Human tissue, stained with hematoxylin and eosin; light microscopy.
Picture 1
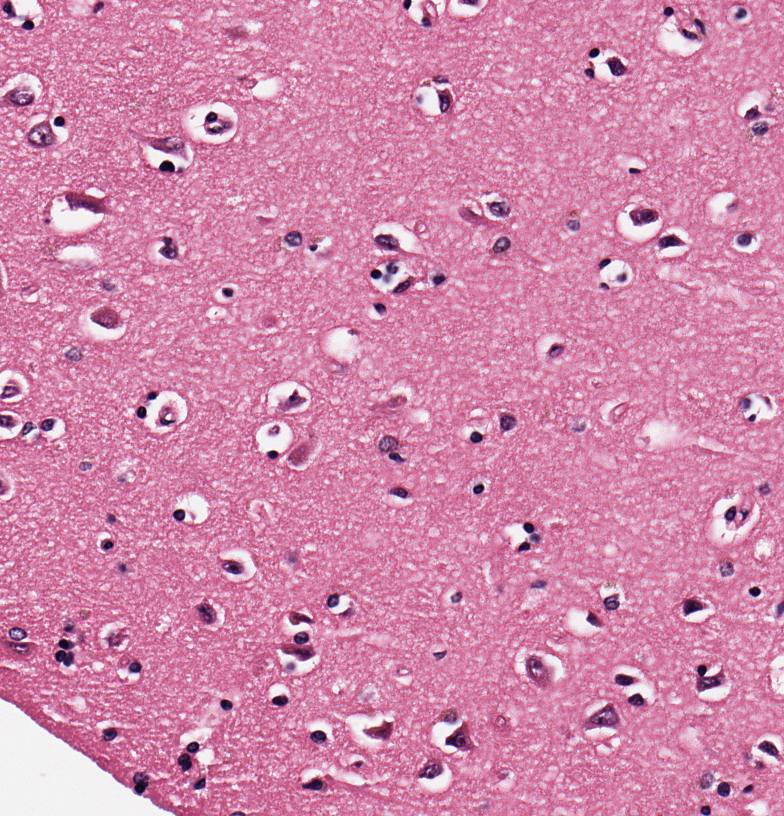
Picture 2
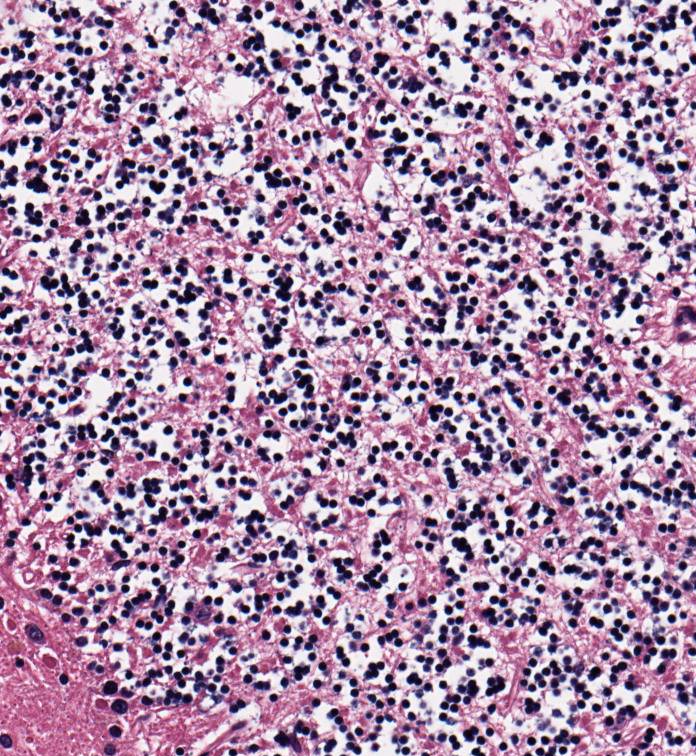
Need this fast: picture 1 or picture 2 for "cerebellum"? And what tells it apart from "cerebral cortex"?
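Take picture 1 first: it shows cerebral cortex, while picture 2 shows cerebellum. Notice how picture 1 is filled by a finely granular, pale pink background, with cells lying scattered singly within it. Among them, larger angular cells with purplish cytoplasm are spread across the whole field. You won't find fat cells or muscle fibres there, and in the lower left corner the tissue stops at a smooth edge with blank slide beyond. Now look at picture 2, where nearly the whole field is densely packed with small cells that have small, round, darkly staining nuclei and very little visible cytoplasm. Between those nuclei, pink fibrillary material forms irregular islands and strands. Then check the bottom-left corner: a more solid pink fibrillary zone with few nuclei holds a few larger cells with pink cytoplasm.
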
